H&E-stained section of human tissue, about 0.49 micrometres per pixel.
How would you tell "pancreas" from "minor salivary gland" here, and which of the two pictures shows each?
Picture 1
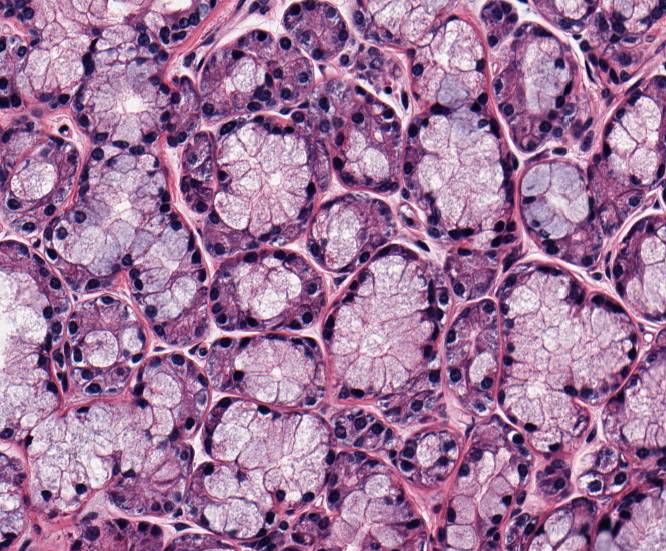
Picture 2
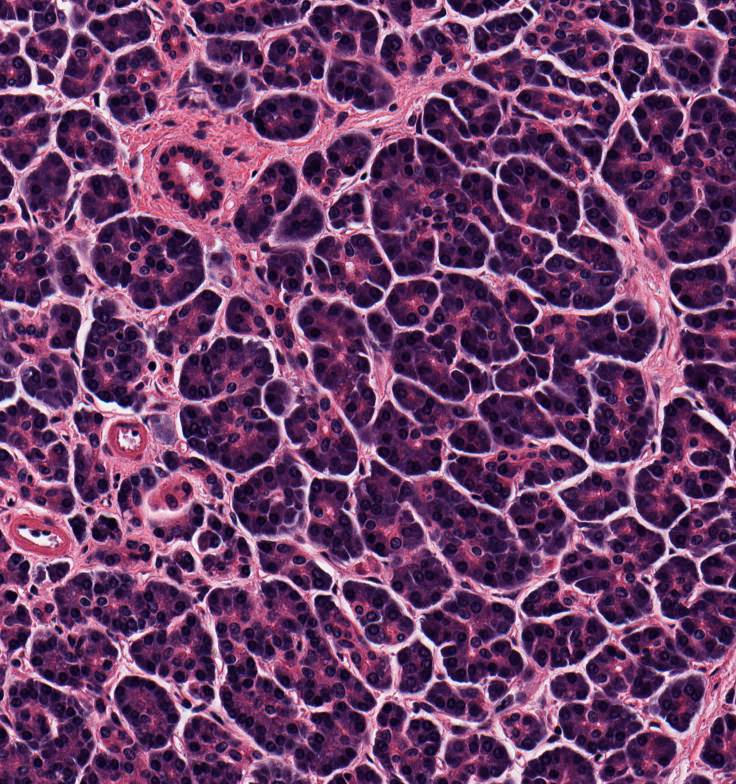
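Step one: picture 1 is minor salivary gland, picture 2 is pancreas. Step two, cytoplasm: most salivary acinar cells are pale, foamy and finely bubbly, whereas the pancreatic acinar cells are pink centrally and dark purple basally.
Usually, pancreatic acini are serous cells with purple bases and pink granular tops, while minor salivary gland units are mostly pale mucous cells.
Step three, nuclei: dark, flattened and pressed against the cell base in the salivary gland; round and near the base in the pancreas. Step four, lumina: small and central in the salivary gland, tiny and mostly hard to see in the pancreas.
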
